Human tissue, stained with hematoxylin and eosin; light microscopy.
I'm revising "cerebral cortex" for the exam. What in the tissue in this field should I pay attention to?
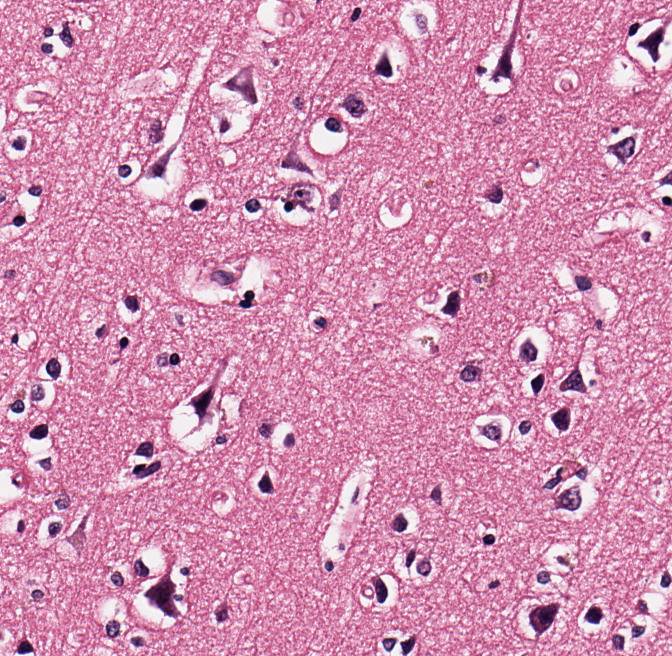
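This field is cerebral cortex.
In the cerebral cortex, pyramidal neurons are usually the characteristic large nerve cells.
Neurons are present here, lying singly among other cells in a finely fibrillary pink background, with no glands or epithelium in the field. Many neuronal nuclei are dark, shrunken and angular rather than pale and round. Small round dark glial nuclei lie throughout, some against neuronal cell bodies, and clear empty halos surround many neuronal and glial cell bodies.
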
